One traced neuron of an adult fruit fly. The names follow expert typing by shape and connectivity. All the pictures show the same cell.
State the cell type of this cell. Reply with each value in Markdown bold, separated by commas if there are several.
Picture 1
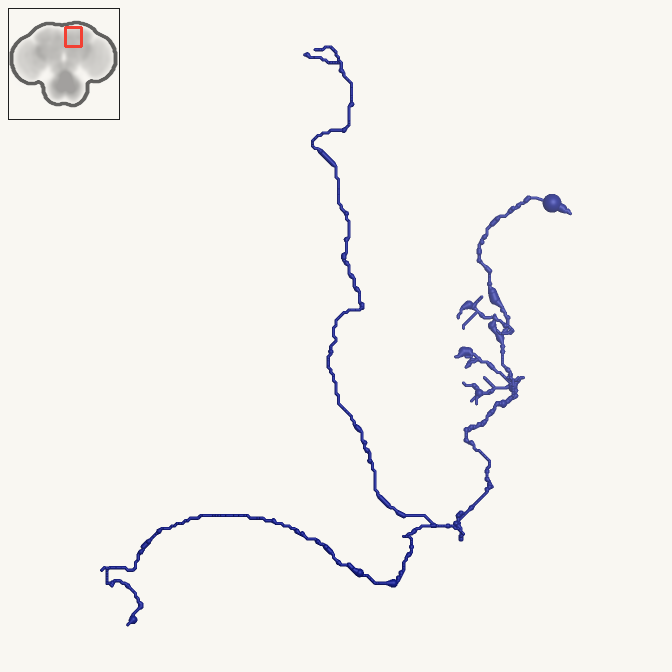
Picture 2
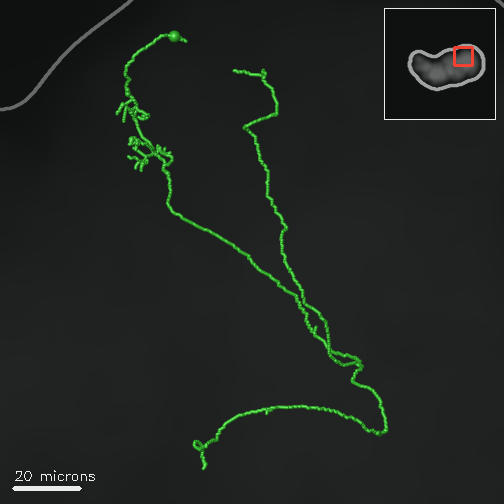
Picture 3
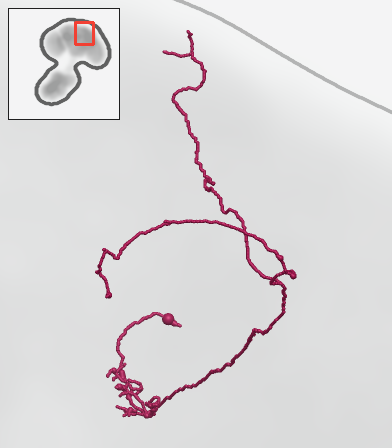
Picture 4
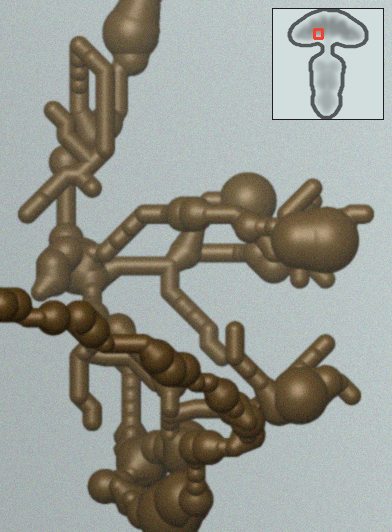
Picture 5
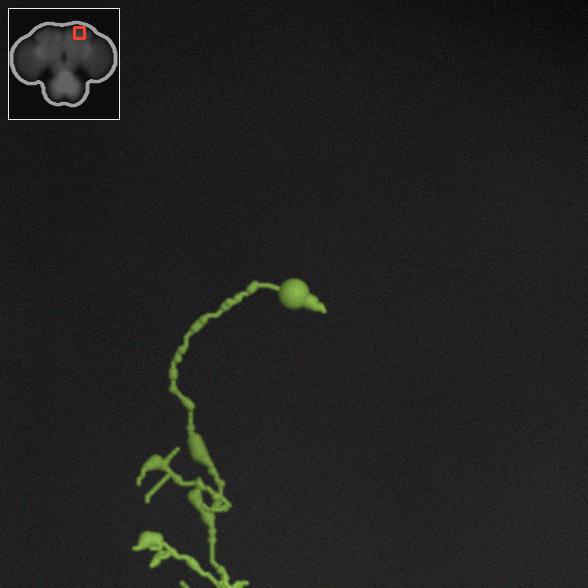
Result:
**KCab-m**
